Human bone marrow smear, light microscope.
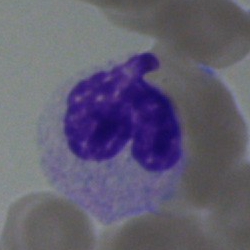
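band neutrophil at the centre of a stained bone marrow smear; you'll spot a small knob of nucleus jutting upward from its top. The chromatin is dark purple and dense, with a few small pale spots. Pale lilac cytoplasm lies mostly below the nucleus and holds fine, faint lilac granules.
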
